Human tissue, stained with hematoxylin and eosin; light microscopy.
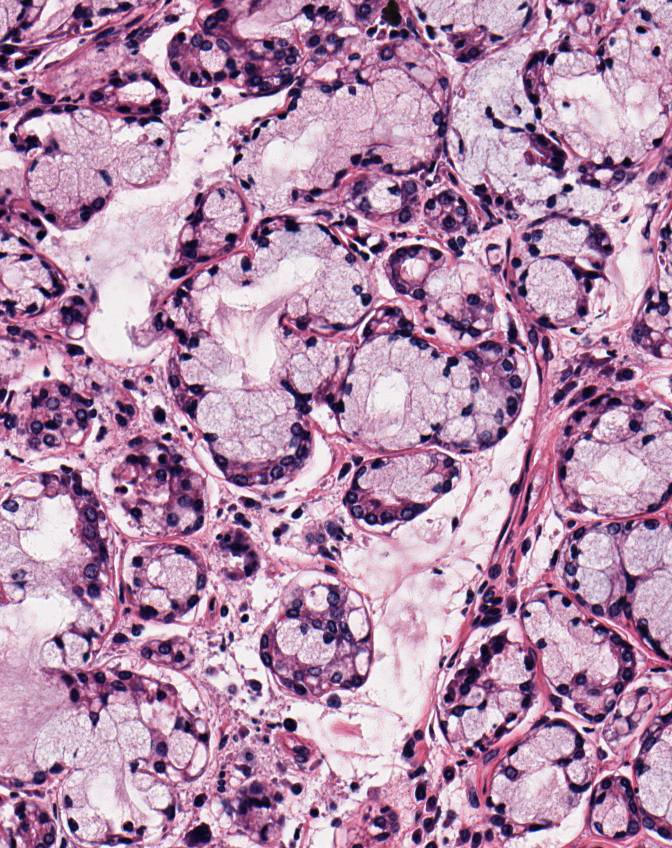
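Minor salivary gland, haematoxylin and eosin stained section. Rounded glandular acini in clusters fill the field, loose pale stroma between them. Most acinar cells: pale grey-pink, finely bubbly cytoplasm. Acinar nuclei dark, flattened against the outer edge of each acinus. No fat cells in field.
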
